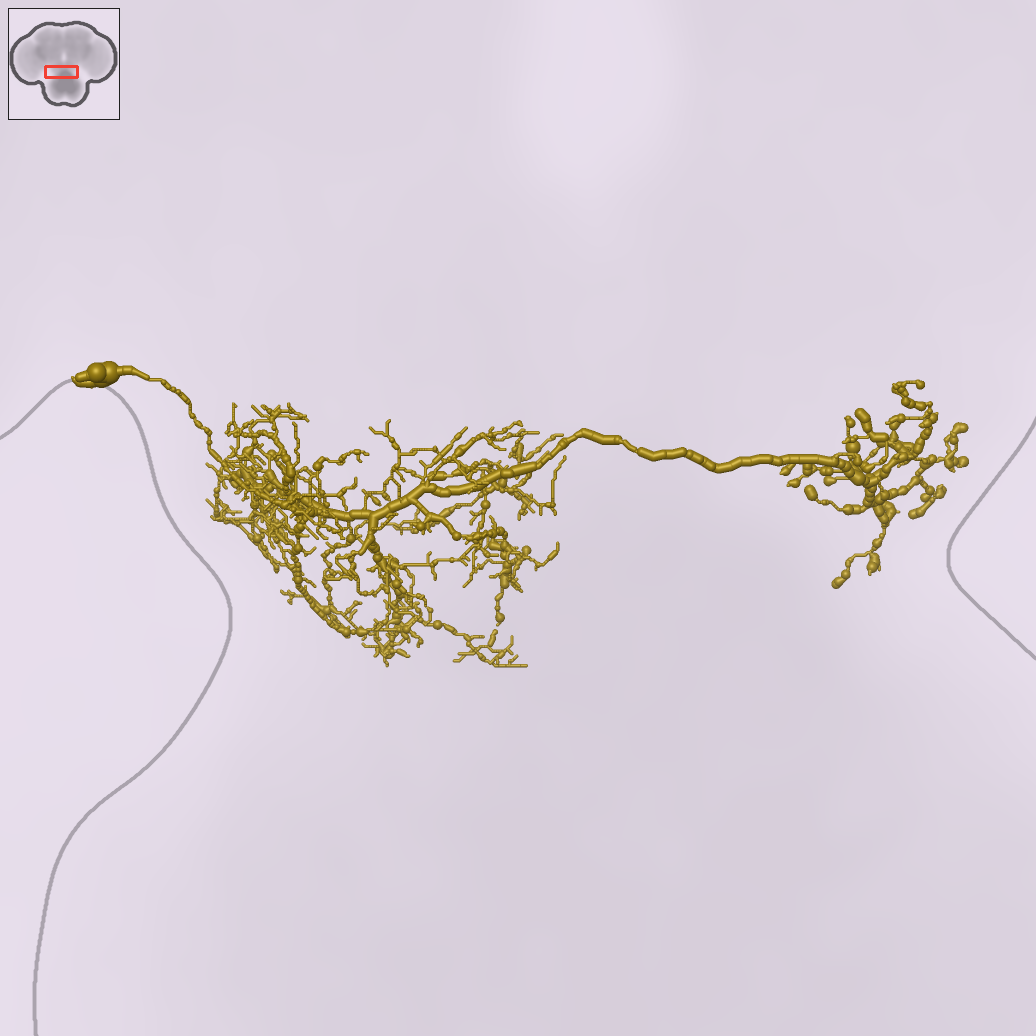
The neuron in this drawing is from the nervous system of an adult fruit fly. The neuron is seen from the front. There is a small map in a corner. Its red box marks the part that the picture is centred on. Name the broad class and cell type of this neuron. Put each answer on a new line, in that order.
central-brain intrinsic neuron
GNG473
